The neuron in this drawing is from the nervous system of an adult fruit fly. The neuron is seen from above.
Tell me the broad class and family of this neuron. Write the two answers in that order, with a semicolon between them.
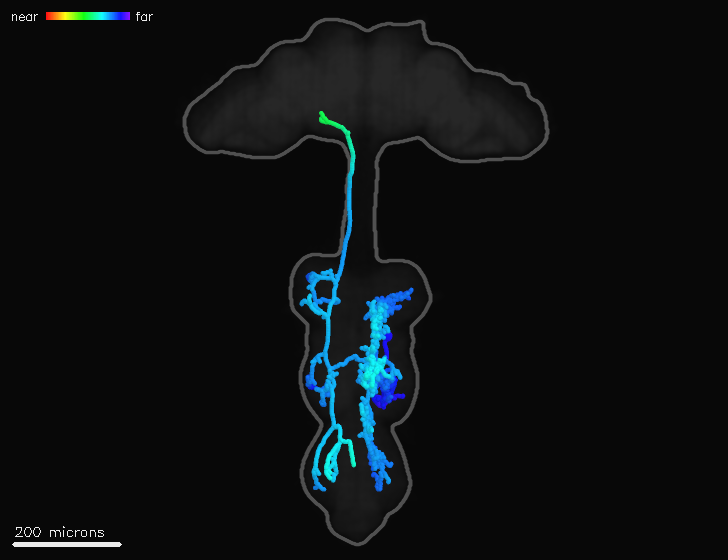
ascending neuron; hemilineage 07B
